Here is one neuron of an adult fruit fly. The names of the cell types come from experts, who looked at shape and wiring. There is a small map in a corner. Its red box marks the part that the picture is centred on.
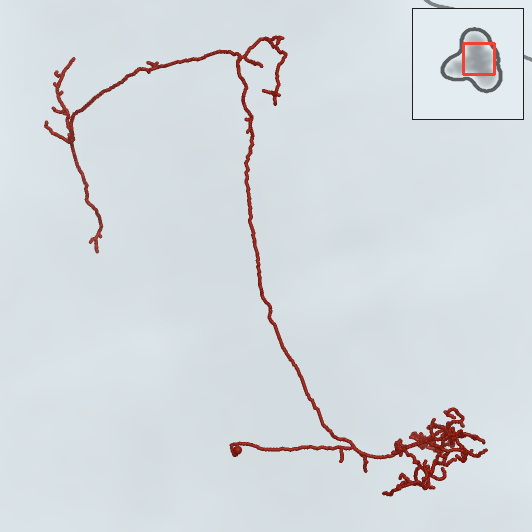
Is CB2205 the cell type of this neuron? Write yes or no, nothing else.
no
